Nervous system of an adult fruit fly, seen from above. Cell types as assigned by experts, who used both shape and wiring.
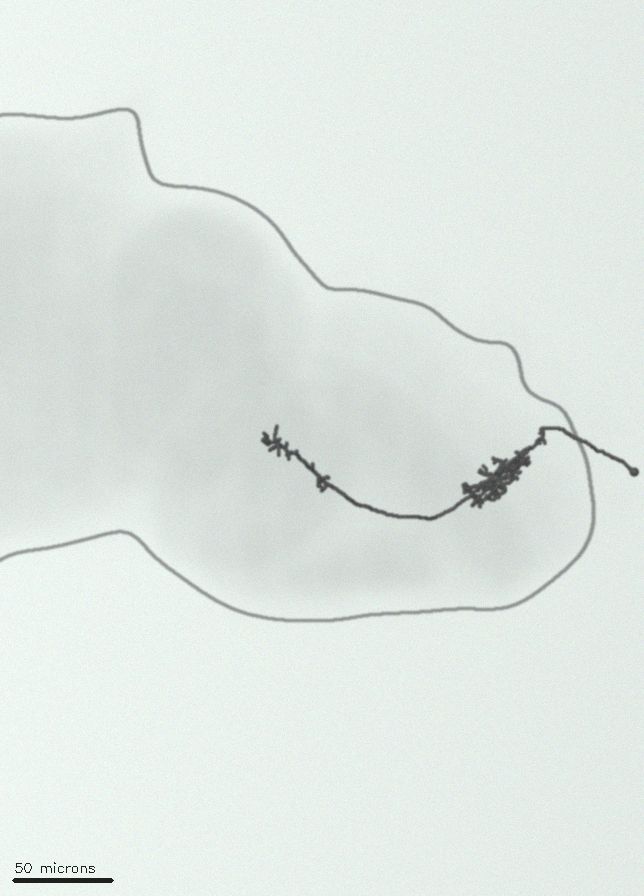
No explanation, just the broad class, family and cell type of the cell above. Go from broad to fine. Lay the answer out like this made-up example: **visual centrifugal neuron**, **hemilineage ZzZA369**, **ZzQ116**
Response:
**optic-lobe intrinsic neuron**, **Tm**, **Tm37**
